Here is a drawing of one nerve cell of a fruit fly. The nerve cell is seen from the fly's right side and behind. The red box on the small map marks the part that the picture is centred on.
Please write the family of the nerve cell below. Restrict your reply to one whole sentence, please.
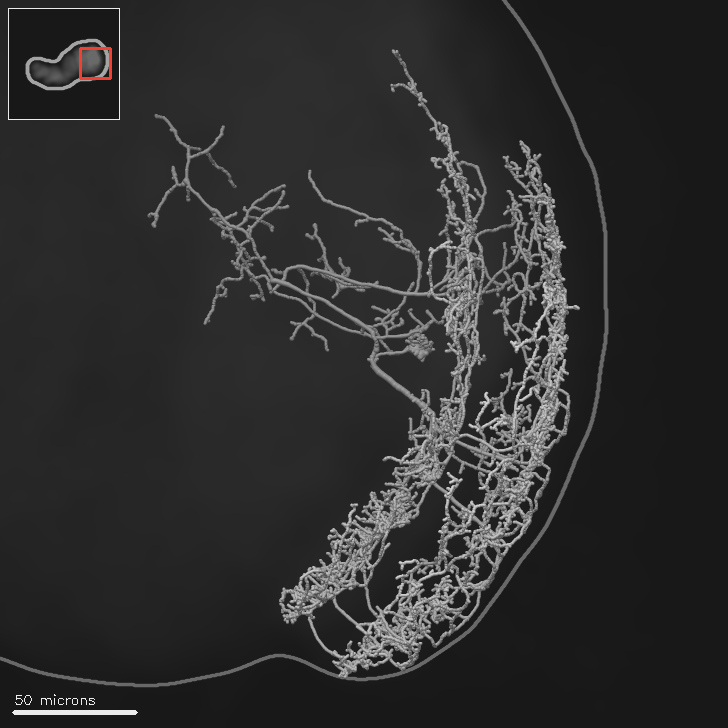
This nerve cell is grouped into family MeVP.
